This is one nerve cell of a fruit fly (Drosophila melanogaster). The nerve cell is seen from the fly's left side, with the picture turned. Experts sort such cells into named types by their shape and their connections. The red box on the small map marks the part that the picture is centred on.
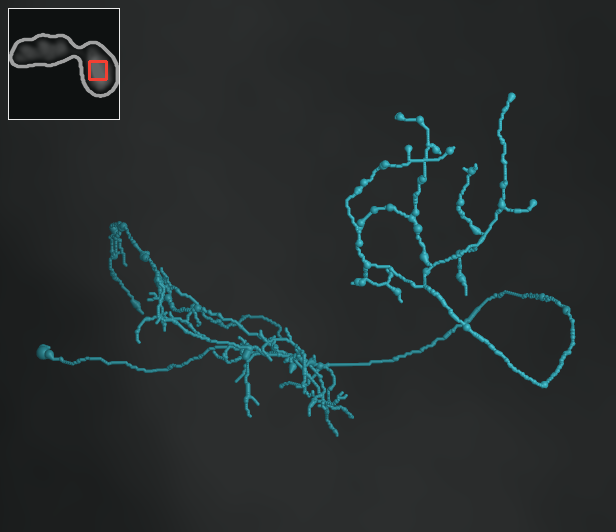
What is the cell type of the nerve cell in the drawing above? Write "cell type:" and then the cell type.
cell type: CB1554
